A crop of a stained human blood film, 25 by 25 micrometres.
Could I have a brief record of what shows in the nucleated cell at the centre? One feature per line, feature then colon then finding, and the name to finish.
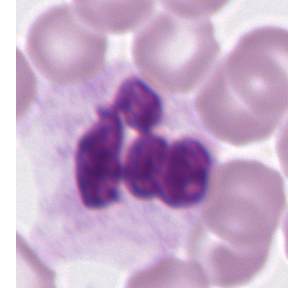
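Nucleus: four separate lobes
Chromatin: dark purple, coarsely clumped
Cytoplasm: abundant, very pale pinkish-lilac
Granules: fine and faint lilac, within the cytoplasm
Cell type: segmented neutrophil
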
